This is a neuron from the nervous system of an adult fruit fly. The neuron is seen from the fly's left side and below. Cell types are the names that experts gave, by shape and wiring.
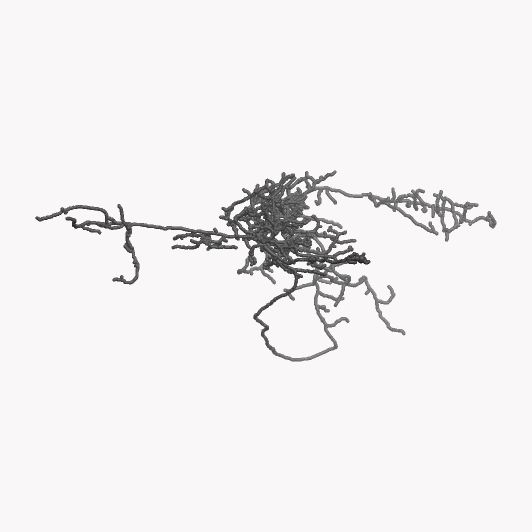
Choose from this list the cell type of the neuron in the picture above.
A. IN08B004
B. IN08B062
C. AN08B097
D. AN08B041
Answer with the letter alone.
A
